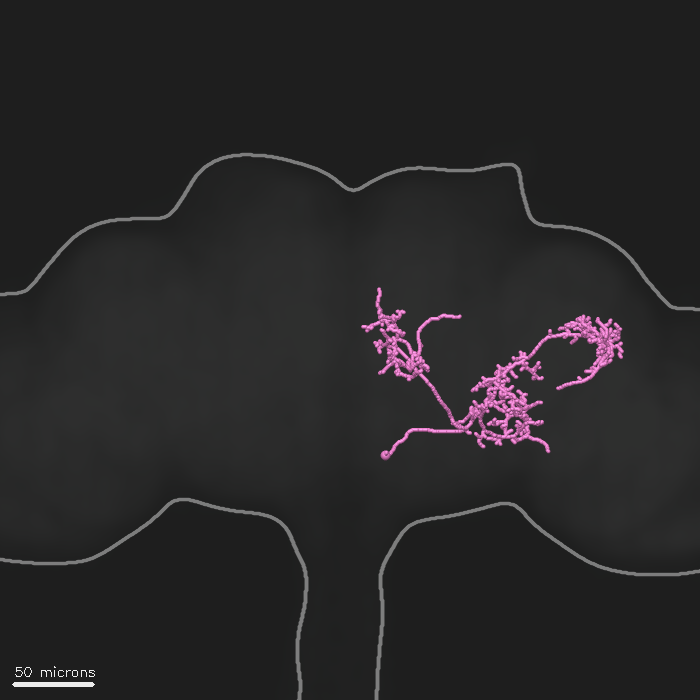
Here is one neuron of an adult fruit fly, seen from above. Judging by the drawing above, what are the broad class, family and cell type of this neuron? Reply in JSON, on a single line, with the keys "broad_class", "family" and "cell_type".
{"broad_class": "central-brain intrinsic neuron", "family": "hemilineage DM3_dorso_lateral", "cell_type": "SMP314"}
